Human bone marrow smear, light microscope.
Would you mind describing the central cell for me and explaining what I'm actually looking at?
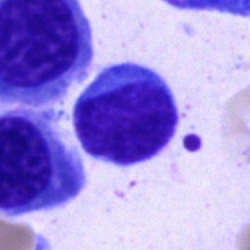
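Outline round, smooth. Nucleus fills most of the cell; only a narrow rim of cytoplasm remains. Cytoplasm visible as a crescent, mainly along the upper edge. No granules. Lymphocyte.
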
